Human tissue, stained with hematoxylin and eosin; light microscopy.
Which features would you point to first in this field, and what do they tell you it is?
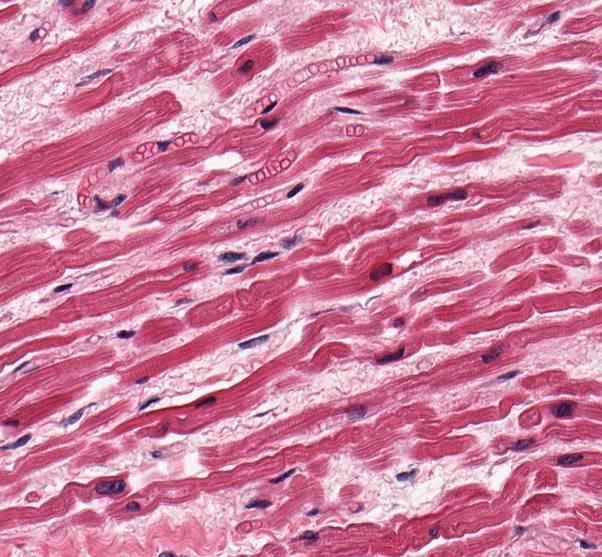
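Myocardium. Some fibres branch and join neighbours; nuclei are single, elongated and central.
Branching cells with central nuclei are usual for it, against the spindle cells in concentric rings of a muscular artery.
Pale, loose, delicately fibrillar interstitial tissue separates the fibres; upper left, capillaries hold chains of red blood cells.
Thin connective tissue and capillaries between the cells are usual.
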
